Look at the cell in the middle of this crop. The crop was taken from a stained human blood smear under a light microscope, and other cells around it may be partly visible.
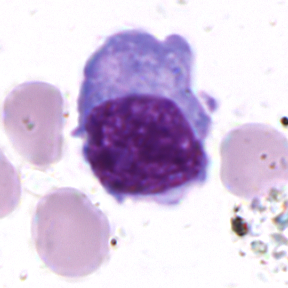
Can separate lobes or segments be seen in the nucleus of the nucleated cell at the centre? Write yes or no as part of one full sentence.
No, the nucleus of the cell is a single undivided, compact round, oval or kidney-shaped mass.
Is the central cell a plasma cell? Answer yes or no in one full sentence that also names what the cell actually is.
Yes, the centrally placed cell is a plasma cell.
